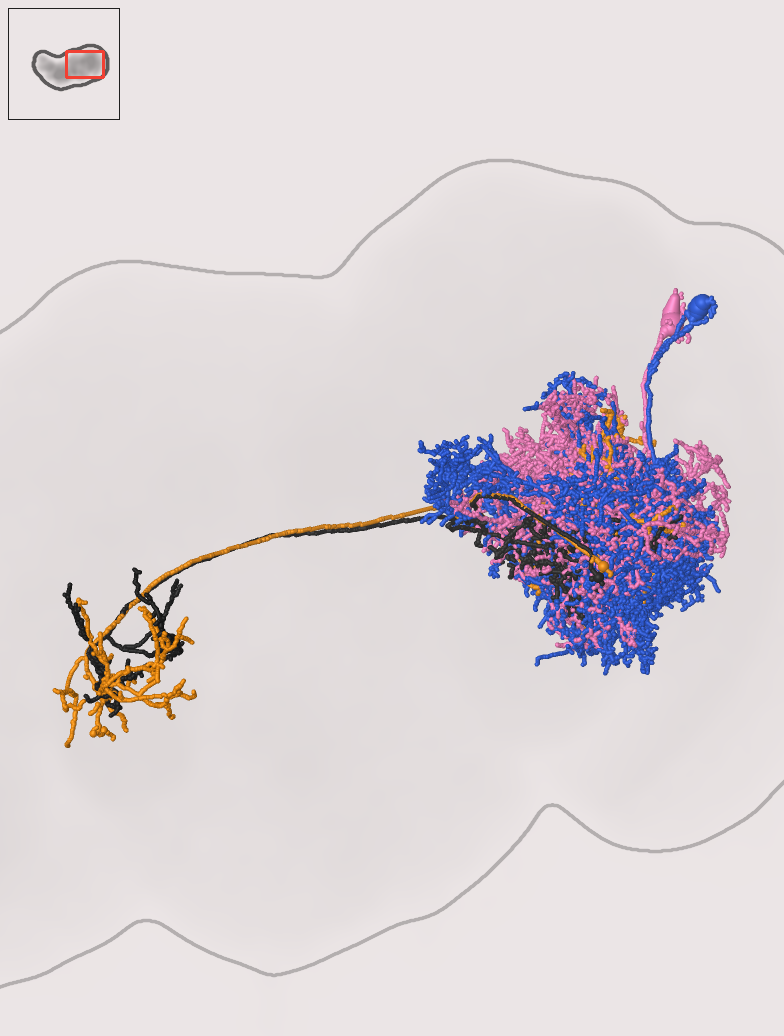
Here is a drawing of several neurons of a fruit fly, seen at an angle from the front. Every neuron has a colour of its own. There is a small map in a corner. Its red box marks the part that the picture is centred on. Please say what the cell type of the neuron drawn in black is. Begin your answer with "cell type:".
cell type: PVLP034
